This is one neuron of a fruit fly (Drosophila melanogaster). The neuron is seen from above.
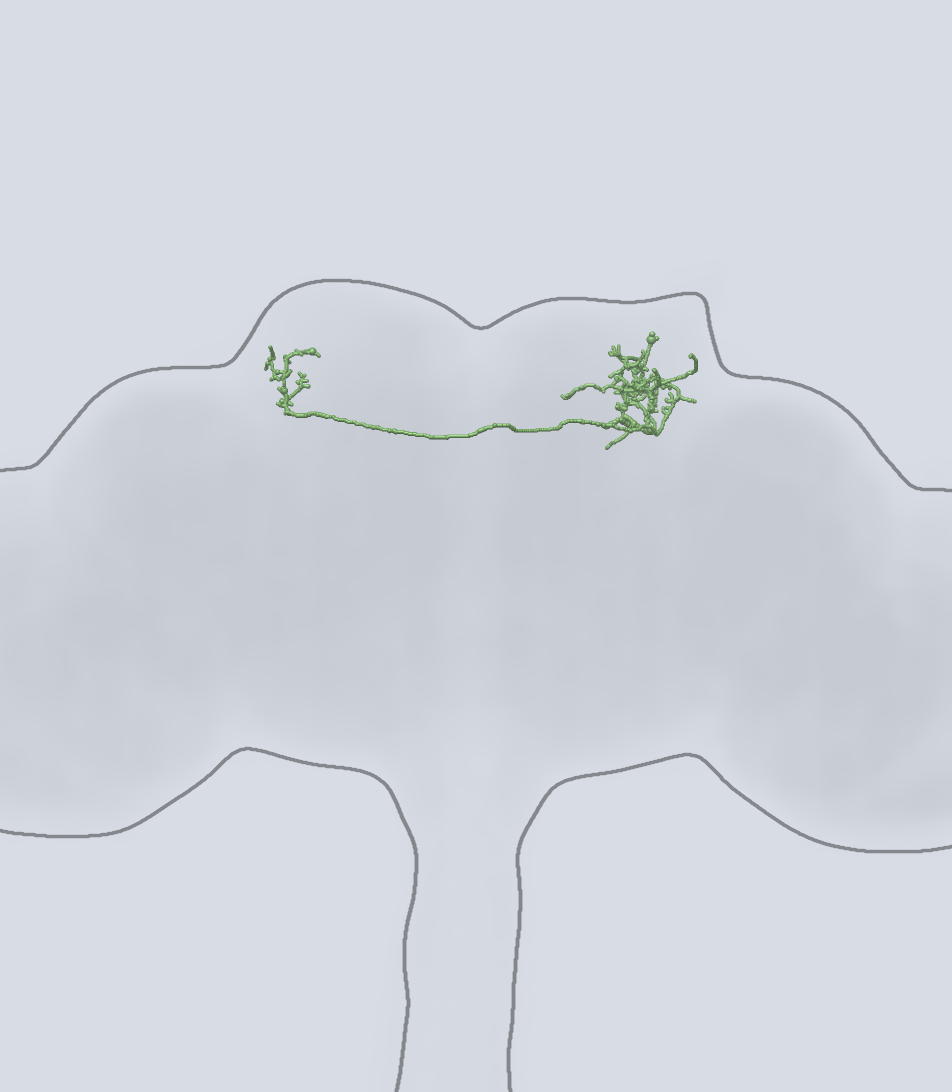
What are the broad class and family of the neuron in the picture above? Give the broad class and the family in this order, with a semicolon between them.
central-brain intrinsic neuron; hemilineage ALv2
